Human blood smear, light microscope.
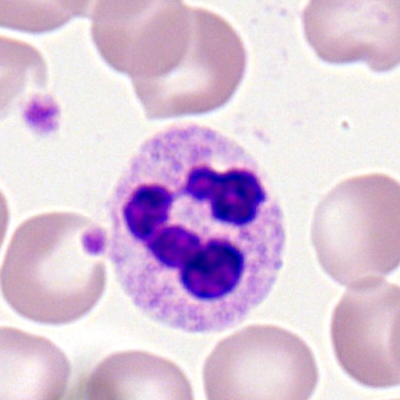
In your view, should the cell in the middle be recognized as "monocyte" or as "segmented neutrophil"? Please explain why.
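It is a segmented neutrophil, not a monocyte. What decides is the cytoplasm, which is pale pinkish-lilac.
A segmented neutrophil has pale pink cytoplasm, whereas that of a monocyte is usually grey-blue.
Fine lilac granules fill the cytoplasm. The outline is smooth and rounded, and the chromatin is dark purple and densely clumped.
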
